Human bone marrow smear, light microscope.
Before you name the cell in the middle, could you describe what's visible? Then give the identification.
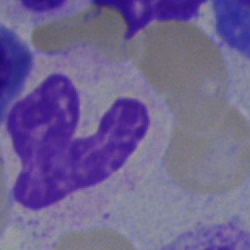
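The nucleus is bent into a U shape, both arms pointing upward, and contains no visible nucleoli. Cytoplasm is pale greyish-lilac. A faint cell border blends into the background. Answer: band neutrophil.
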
